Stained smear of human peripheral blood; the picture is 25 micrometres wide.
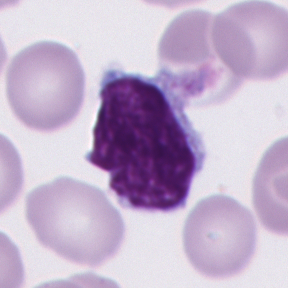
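Typical lymphocyte, stained smear of human peripheral blood. The nucleus measures about 12 by 8 micrometres and has an angular, irregular outline with several fairly straight edges. Its chromatin is dark purple and coarsely clumped. The nucleus fills most of the cell, so the pale blue-grey cytoplasm forms only a narrow rim, widest along the right side.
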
